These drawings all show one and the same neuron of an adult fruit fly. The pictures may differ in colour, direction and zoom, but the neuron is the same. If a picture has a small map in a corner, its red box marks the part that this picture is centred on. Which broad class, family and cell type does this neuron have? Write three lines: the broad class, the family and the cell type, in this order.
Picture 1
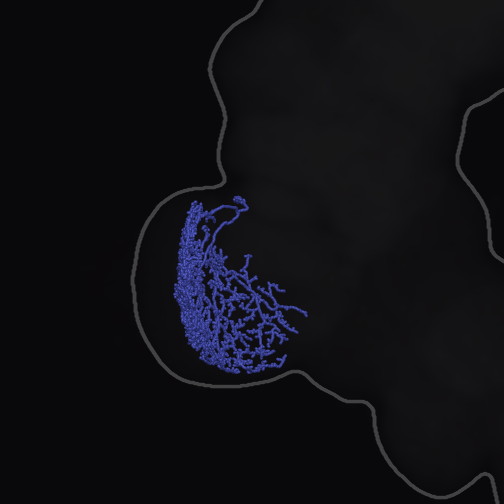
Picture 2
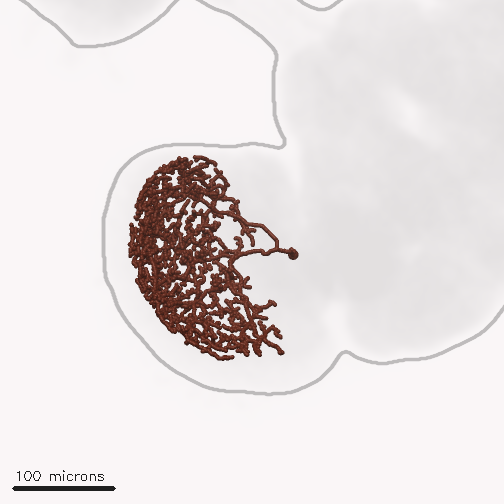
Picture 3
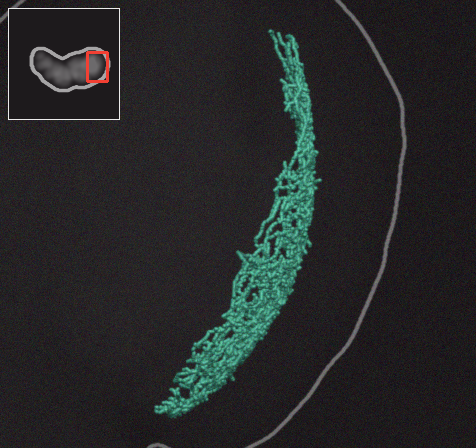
optic-lobe intrinsic neuron
Cm
Cm29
